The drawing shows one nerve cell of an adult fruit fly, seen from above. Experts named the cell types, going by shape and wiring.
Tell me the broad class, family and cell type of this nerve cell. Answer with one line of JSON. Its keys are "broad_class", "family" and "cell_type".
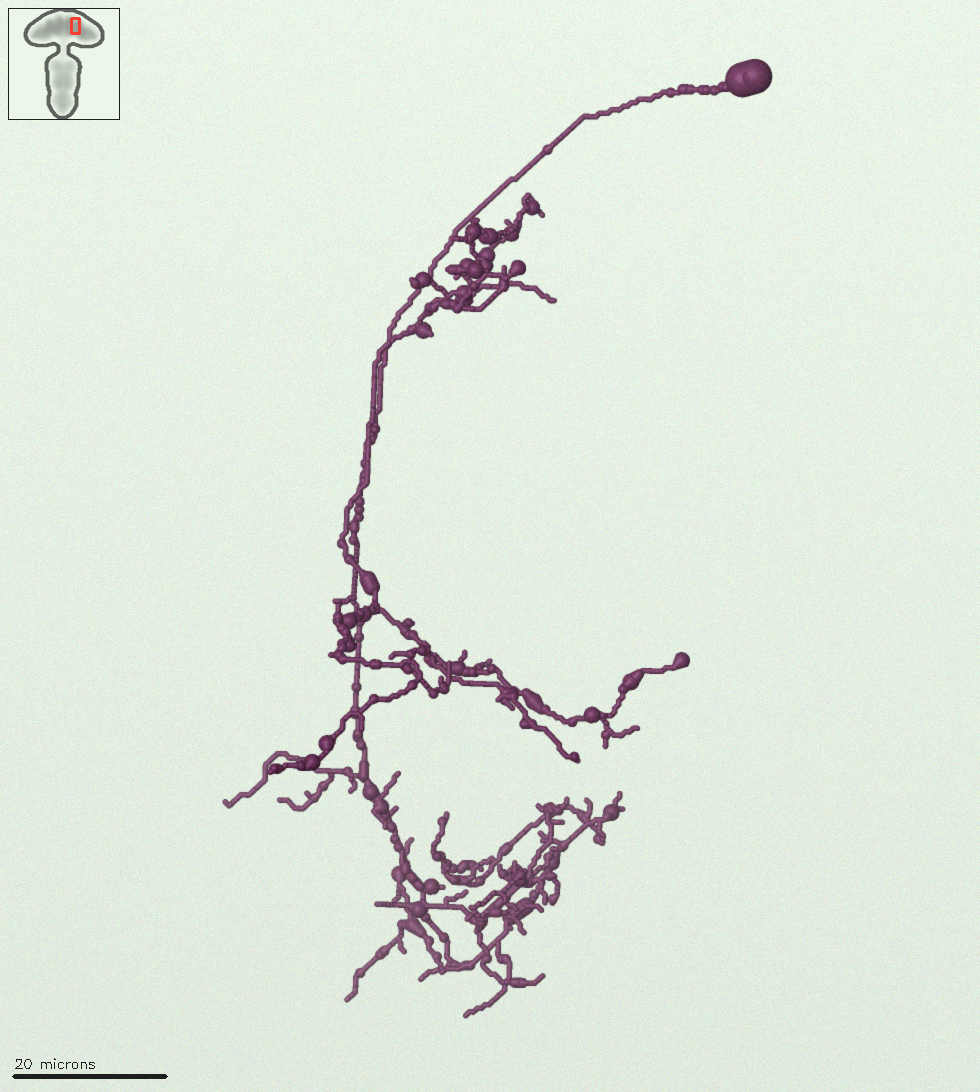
{"broad_class": "central-brain intrinsic neuron", "family": "hemilineage LALa1_anterior", "cell_type": "WED015"}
